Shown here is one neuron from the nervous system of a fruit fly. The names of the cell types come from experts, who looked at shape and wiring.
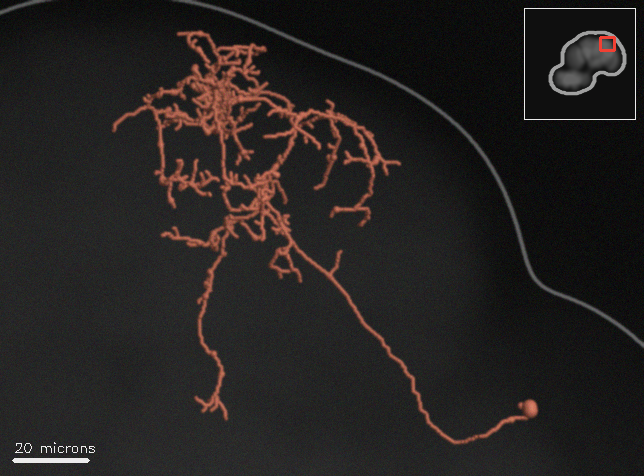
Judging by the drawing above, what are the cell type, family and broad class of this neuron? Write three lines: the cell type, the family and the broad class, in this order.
SLP198
hemilineage SLPal3_and_SLPal4_dorsal
central-brain intrinsic neuron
